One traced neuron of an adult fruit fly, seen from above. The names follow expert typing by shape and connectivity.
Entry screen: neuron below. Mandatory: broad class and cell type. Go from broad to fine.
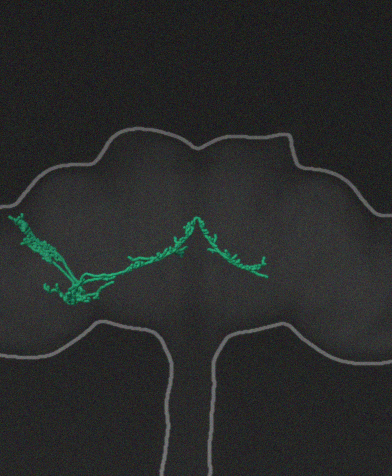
visual projection neuron; 5thsLNv_LNd6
